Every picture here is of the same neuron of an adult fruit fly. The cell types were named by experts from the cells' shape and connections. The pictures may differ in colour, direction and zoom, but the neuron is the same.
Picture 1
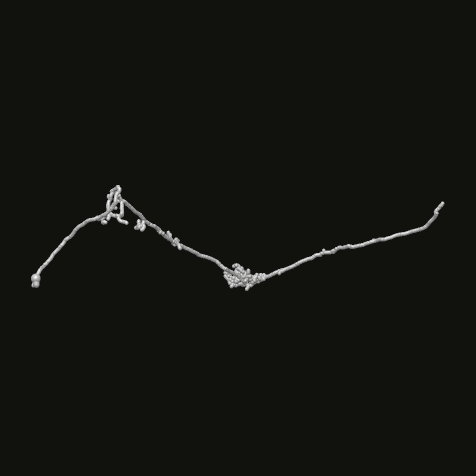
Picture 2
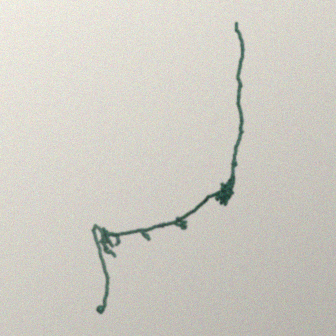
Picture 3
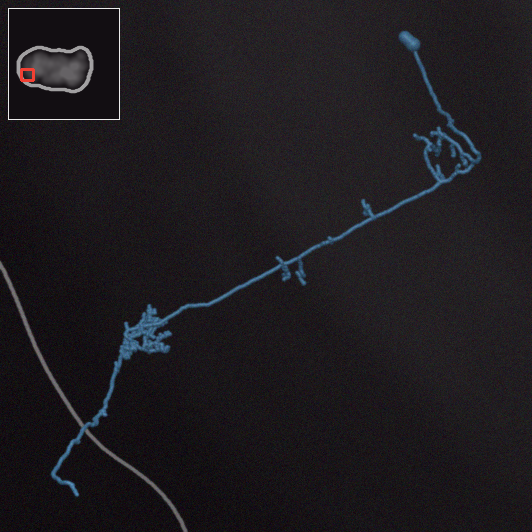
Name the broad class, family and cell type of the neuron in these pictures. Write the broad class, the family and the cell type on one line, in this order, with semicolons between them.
optic-lobe intrinsic neuron; C; C2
